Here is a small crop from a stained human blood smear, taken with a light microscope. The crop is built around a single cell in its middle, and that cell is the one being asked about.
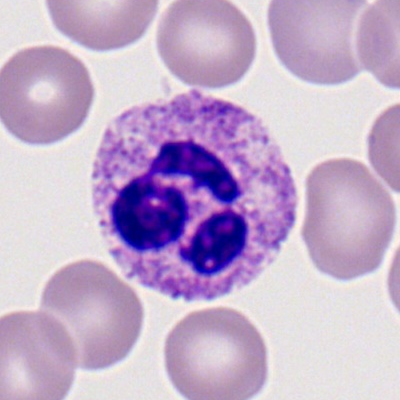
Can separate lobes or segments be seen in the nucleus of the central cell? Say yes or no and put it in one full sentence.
Yes, in this cell the nucleus is divided into lobes or segments.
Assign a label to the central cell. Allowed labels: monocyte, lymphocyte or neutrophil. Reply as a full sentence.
Classification of the middle cell gives a neutrophil.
